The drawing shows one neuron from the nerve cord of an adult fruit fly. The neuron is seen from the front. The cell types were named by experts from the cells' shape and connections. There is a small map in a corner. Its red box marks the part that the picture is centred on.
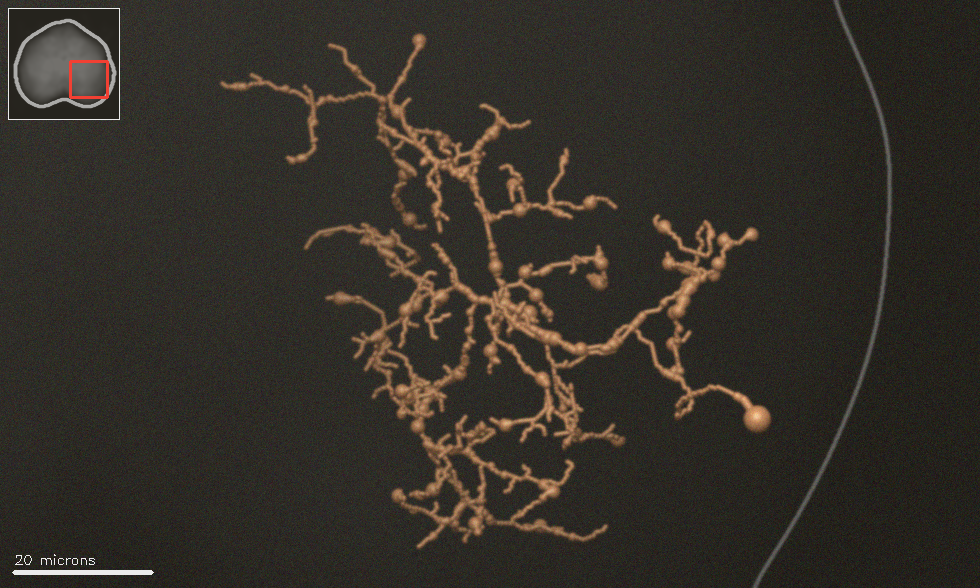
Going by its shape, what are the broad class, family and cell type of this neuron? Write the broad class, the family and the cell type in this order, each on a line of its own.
nerve-cord intrinsic neuron
hemilineage 16B
IN16B113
